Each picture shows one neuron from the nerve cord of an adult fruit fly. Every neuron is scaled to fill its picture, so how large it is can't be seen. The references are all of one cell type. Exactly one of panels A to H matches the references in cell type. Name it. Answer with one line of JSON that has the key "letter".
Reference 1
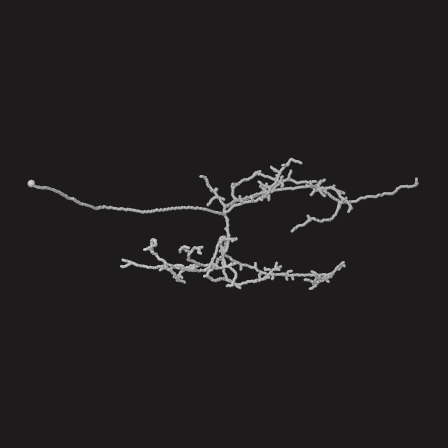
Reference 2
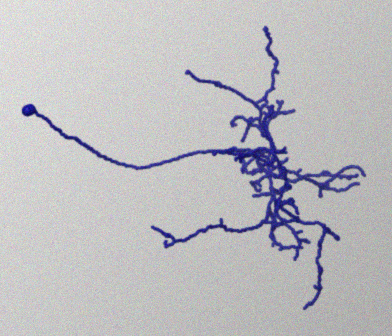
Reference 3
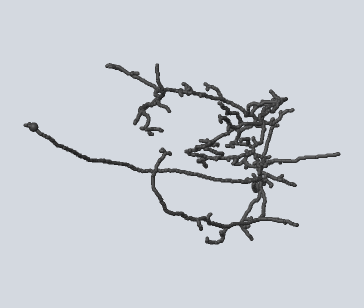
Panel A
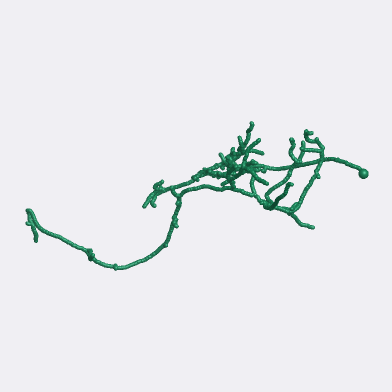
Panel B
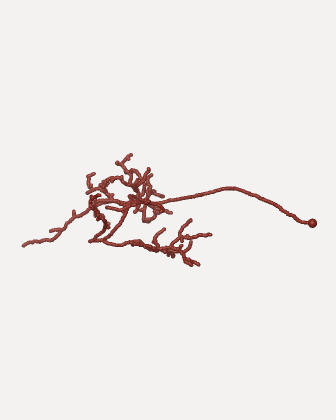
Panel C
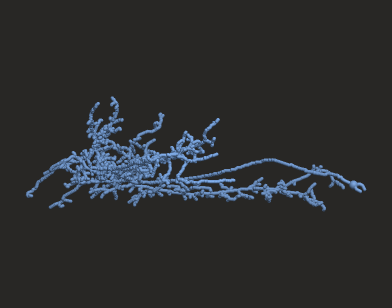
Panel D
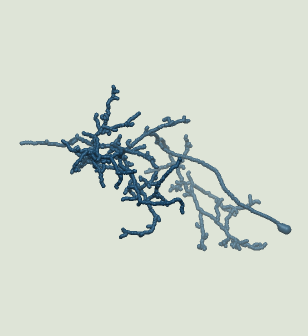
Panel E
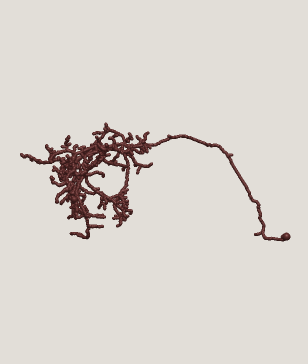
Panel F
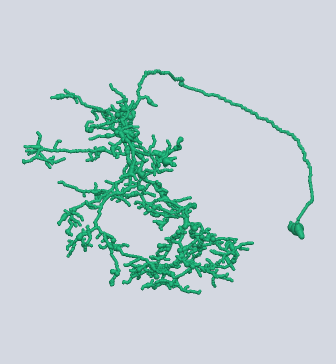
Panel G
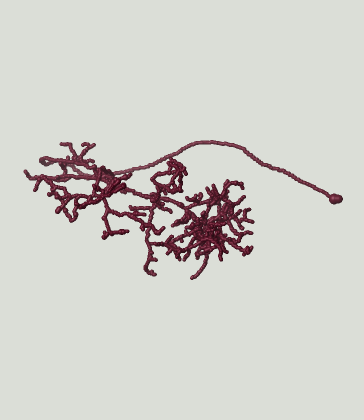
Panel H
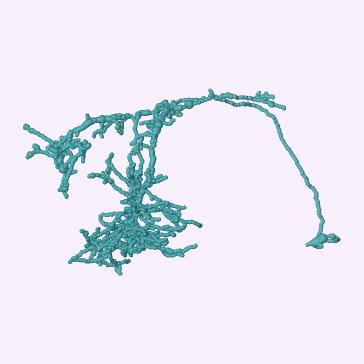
{"letter": "B"}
